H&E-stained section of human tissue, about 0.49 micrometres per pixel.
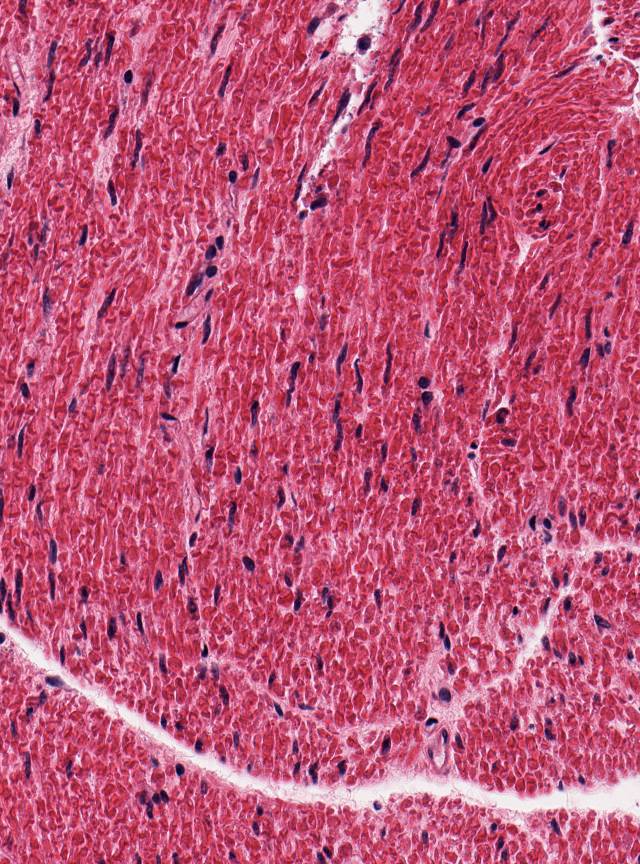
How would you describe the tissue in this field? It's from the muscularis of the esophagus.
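Looking across the field, densely packed deep pink cytoplasm fills almost all of it, with nuclei scattered through. Most of those nuclei are dark purple and elongated or spindle-shaped. In the upper half, the elongated ones mostly run roughly from top to bottom. Between the cells I find only thin, pale strands of connective tissue.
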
